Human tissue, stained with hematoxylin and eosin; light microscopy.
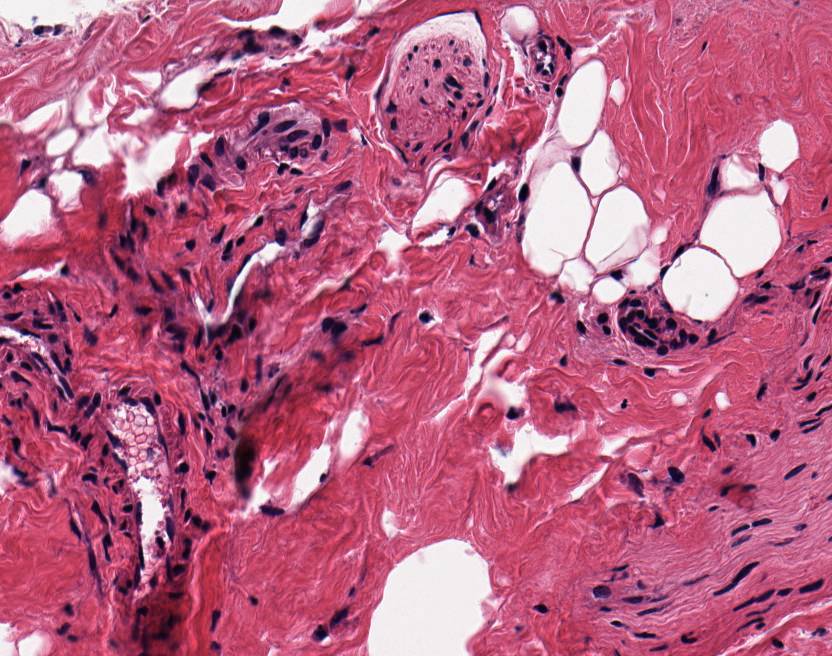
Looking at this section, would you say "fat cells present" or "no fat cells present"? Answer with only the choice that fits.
Fat cells present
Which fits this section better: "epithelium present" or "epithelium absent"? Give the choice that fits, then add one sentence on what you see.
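Epithelium absent. No epithelial lining is present anywhere in the field.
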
